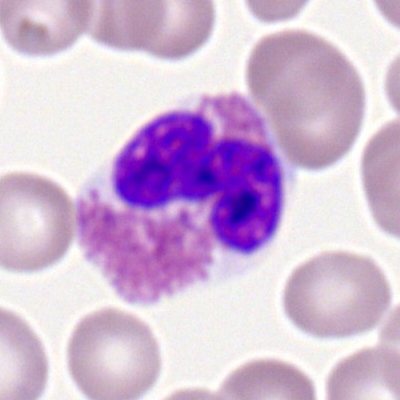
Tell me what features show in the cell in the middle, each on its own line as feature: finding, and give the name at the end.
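Lobes: nucleus has two, as far as I can tell
Position: nucleus in the upper and right part of the cell
Granules: coarse, separate dots, not fine dust
Crowding: granules thickest lower left
Name: eosinophil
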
